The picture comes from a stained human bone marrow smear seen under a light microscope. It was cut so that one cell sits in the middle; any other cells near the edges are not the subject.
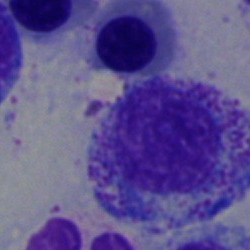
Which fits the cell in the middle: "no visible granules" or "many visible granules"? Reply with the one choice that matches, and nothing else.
Many visible granules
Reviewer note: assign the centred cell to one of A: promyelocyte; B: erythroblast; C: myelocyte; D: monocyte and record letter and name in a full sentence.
The centrally positioned cell is a myelocyte, consistent with option C, which is correct.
